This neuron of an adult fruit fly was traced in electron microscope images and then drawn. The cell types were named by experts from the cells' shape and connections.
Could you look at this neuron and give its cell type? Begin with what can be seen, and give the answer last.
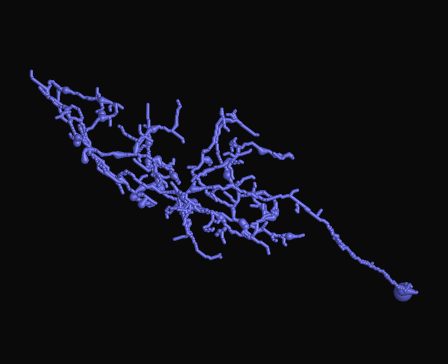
Dozens of branch ends can be seen. As drawn here it is wider than it is tall. This is an optic-lobe intrinsic neuron. The cell type is Cm7.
